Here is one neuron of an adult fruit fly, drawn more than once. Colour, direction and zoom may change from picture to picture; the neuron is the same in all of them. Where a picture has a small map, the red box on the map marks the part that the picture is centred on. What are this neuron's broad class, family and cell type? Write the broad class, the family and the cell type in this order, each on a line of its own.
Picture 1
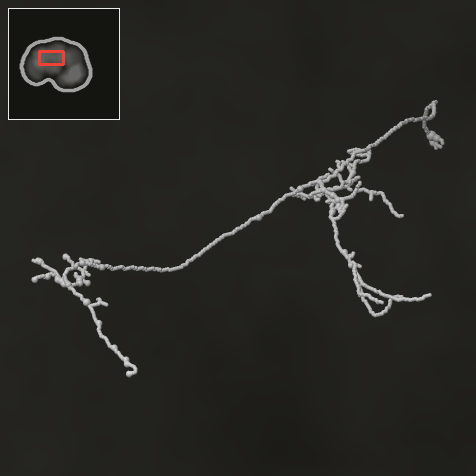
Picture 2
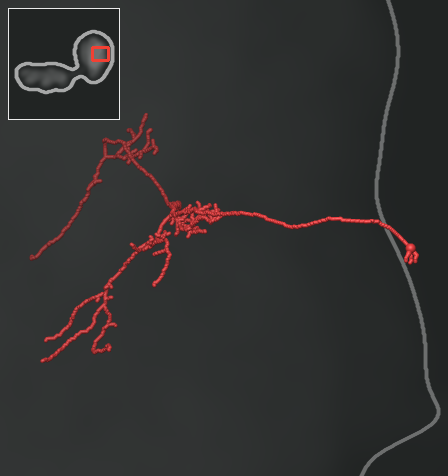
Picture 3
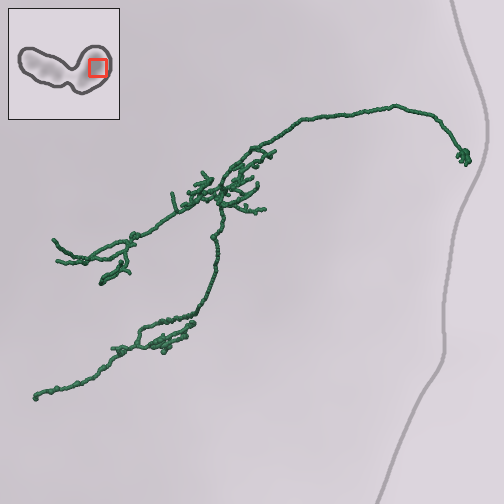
central-brain intrinsic neuron
hemilineage AOTUv3_ventral
LAL089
